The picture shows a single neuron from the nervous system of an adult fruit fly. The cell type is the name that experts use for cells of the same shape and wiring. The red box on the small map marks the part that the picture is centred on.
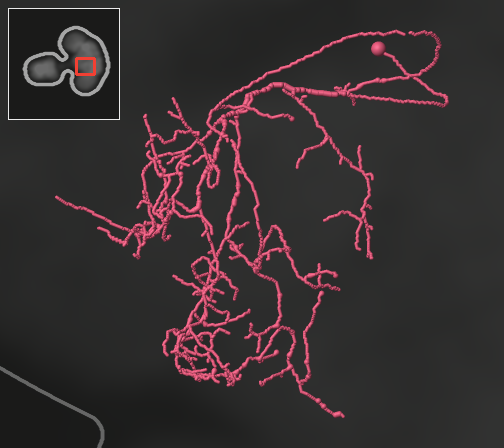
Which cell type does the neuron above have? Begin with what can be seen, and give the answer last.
The cell body is at the upper right of the picture. Dozens of branch ends can be seen. It is a central-brain intrinsic neuron. The cell type is CB2366.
